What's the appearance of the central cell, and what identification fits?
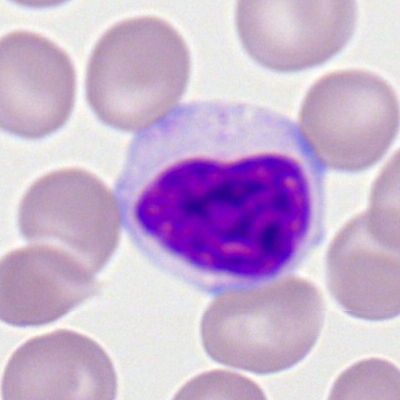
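A roughly round, smooth outline encloses this cell. Its nucleus forms one unlobed mass lying in the lower part, leaving more cytoplasm above it. That cytoplasm is pale blue. The cell is a lymphocyte.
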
